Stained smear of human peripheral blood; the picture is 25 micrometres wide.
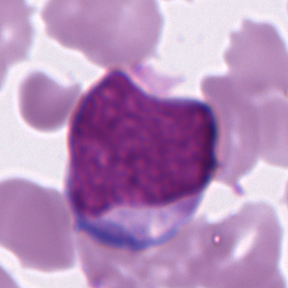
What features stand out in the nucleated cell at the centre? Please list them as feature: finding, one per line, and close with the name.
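Nucleus: notch in its upper edge
Cytoplasm: pale blue, deeper blue at the cell edge
Chromatin: purple, mottled rather than smooth
Granules: none visible in the cytoplasm
Name: myeloblast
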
